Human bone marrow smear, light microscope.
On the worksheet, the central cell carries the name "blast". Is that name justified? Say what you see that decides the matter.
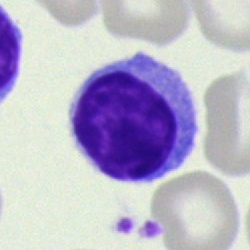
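Nucleus size and position: the nucleus sits off-centre toward the left and fills most of the cell.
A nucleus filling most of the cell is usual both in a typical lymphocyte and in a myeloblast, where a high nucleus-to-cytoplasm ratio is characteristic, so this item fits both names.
Chromatin: it is dark purple and dense, with patchy lighter areas.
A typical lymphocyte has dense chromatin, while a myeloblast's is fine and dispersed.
This item goes with lymphocyte and against blast. Cytoplasm: it forms a blue crescent mainly on the right side, with no distinct granules and no clear vacuoles. Outline: round to slightly oval, with a mostly smooth border. Result: blast does not fit; the cell is a lymphocyte.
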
